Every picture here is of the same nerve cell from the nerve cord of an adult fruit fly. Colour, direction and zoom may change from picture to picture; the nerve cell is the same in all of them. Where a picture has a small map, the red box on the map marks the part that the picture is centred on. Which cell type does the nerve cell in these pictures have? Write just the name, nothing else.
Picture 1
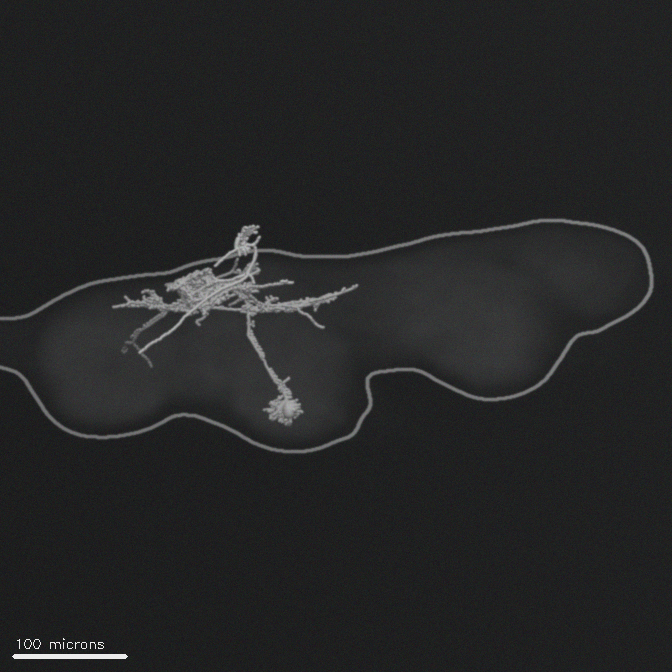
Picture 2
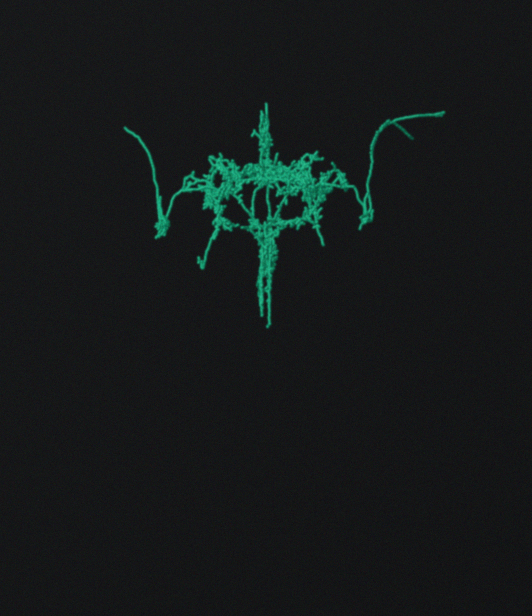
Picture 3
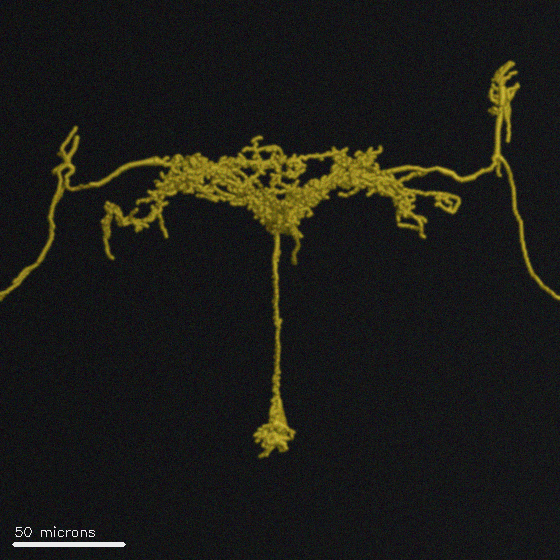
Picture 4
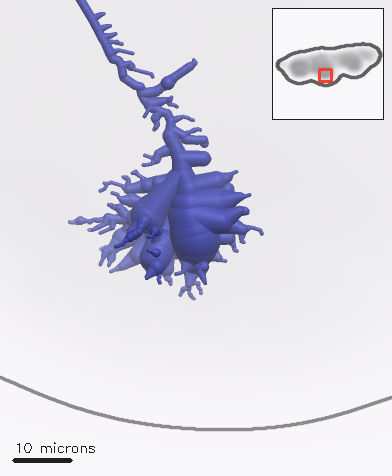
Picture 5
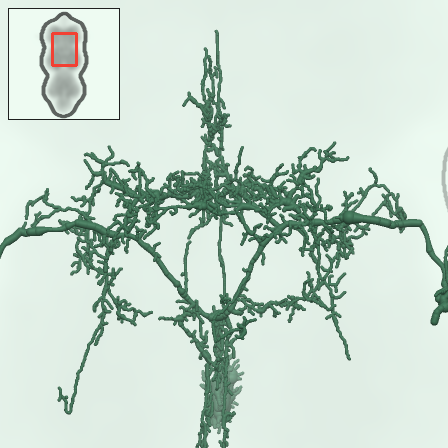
EN00B001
